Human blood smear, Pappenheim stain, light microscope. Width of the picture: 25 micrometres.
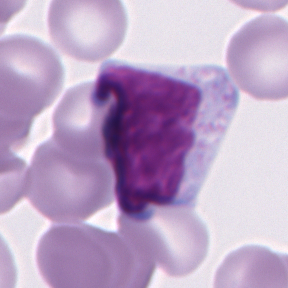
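Large granular lymphocyte, with a nucleus about 13 by 9 micrometres that fills most of the cell and sits toward the left. At its upper left corner the nucleus folds over into a small hook. A pale blue-grey band of cytoplasm on the right side of the nucleus carries scattered fine reddish-purple granules.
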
